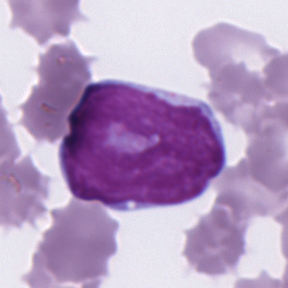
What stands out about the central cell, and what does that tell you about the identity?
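The cell outline is irregular, with a few blunt angular corners. The nucleus fills almost the whole cell and contains a pale elongated patch near its centre. Cytoplasm forms only a thin pale bluish rim, widest at the upper right. The cell is a myeloblast.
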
